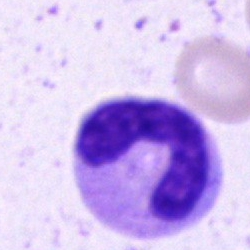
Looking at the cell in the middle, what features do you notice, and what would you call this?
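The outline, I'd say, is round and smooth. The nucleus is a single thick curved band, bent into a horseshoe, and its open side faces downward. Pale lilac cytoplasm fills the inside of that curve. So this is a band neutrophil.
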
